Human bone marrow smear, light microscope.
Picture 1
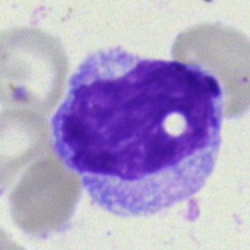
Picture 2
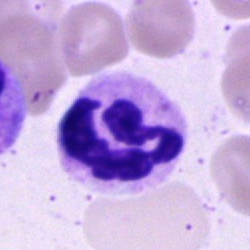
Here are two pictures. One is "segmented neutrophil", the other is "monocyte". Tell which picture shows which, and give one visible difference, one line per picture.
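Picture 1 is a monocyte. The nucleus fills most of the cell, and the widest band of cytoplasm lies below it.
Picture 2 is a segmented neutrophil. The cytoplasm is abundant and pale lilac.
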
